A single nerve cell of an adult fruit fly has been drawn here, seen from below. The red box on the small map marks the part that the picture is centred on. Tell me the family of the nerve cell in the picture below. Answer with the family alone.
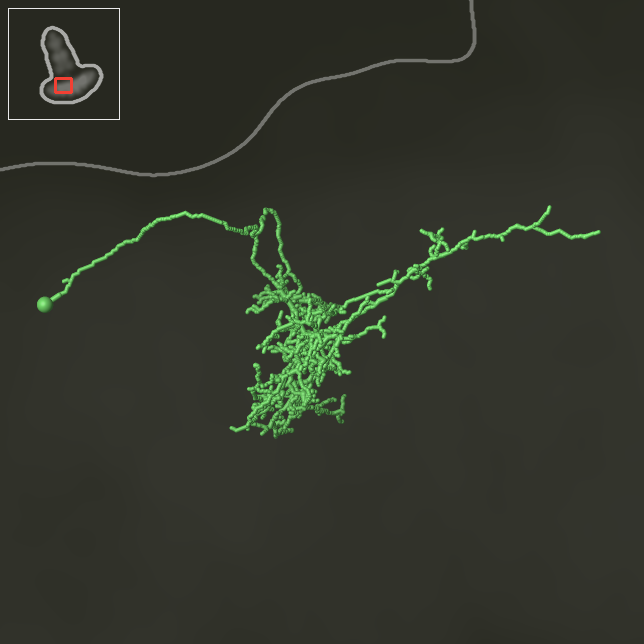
hemilineage SLPp&v1_ventral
